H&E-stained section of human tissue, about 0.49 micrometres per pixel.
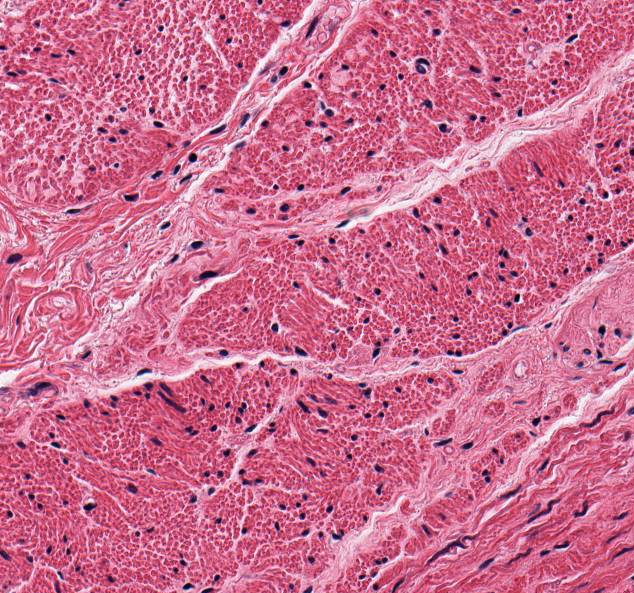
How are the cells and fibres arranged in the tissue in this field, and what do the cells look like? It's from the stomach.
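The bundles seem mostly cut across, giving many small rounded eosinophilic muscle cell profiles. Nowhere do I find epithelium, glands or fat cells. Thin white clefts run along several septa where the tissue has pulled apart.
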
